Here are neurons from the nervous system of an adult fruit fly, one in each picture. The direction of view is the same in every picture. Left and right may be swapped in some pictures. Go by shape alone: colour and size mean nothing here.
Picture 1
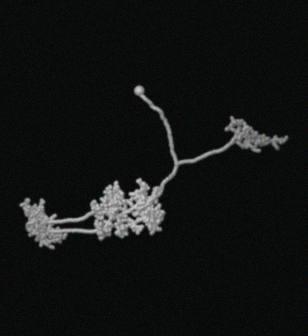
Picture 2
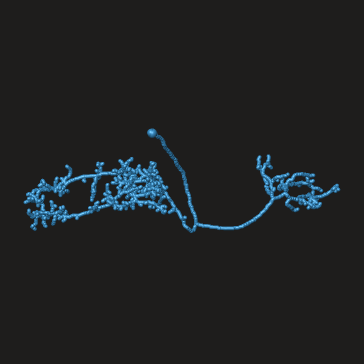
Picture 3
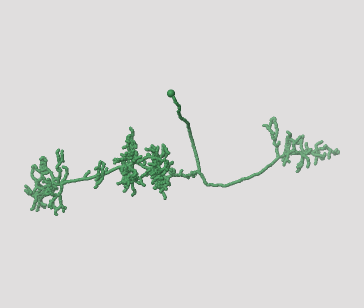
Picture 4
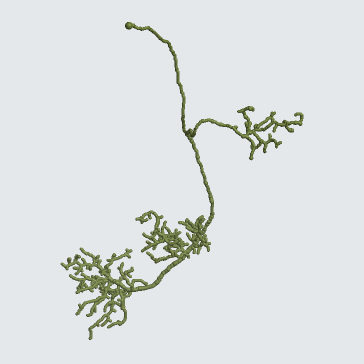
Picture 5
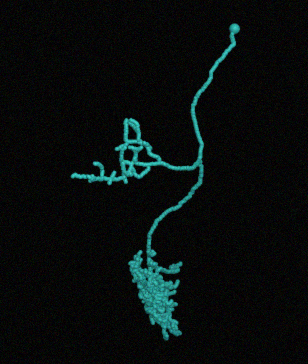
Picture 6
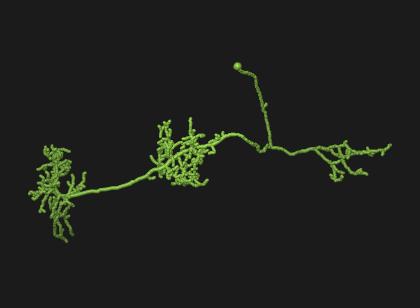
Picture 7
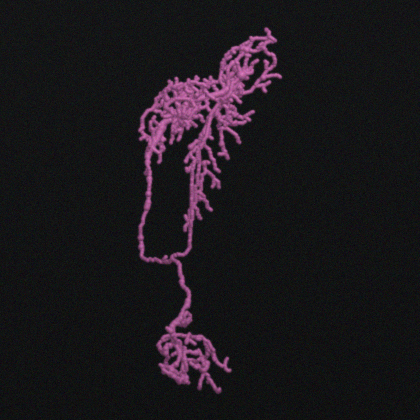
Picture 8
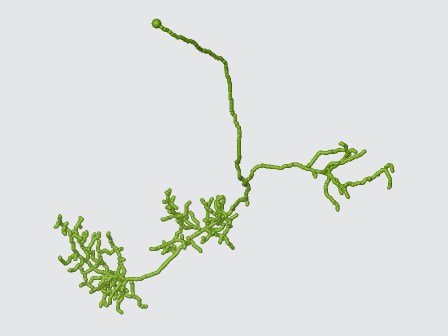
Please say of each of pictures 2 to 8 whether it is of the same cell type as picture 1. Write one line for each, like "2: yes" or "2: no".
2: yes
3: yes
4: no
5: yes
6: no
7: no
8: no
